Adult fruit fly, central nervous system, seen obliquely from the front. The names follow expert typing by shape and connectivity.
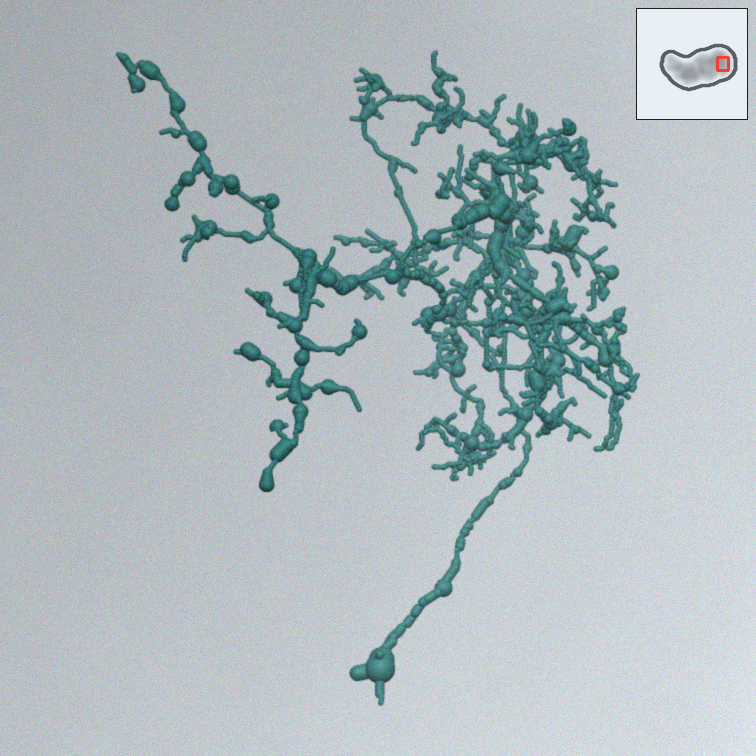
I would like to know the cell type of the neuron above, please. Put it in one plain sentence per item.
The cell type is AVLP330.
